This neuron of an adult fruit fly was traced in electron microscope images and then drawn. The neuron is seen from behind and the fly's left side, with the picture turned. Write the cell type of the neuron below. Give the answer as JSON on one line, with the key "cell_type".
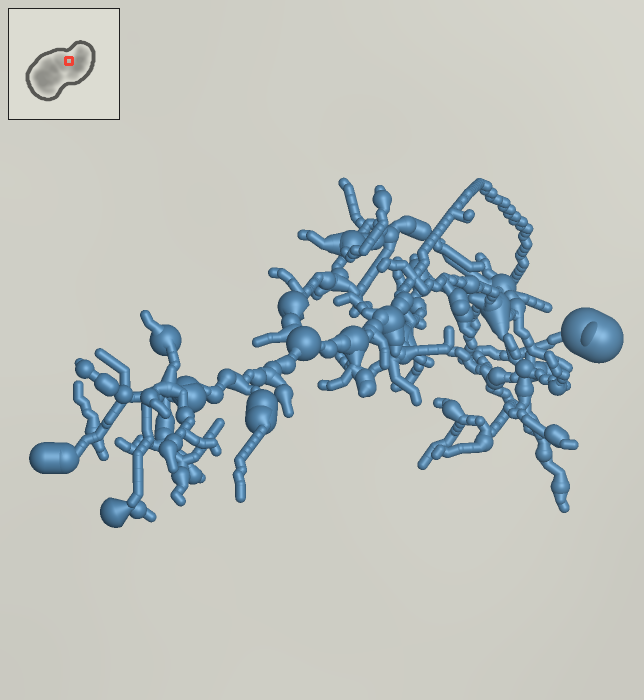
{"cell_type": "Mi2"}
